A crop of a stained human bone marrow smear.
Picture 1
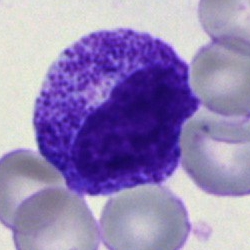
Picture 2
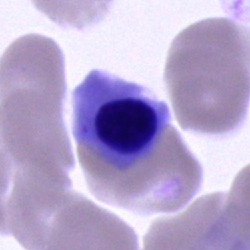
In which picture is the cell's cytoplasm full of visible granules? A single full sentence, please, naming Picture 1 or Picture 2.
The cytoplasm of the cell shown in picture 1 carries many visible granules.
